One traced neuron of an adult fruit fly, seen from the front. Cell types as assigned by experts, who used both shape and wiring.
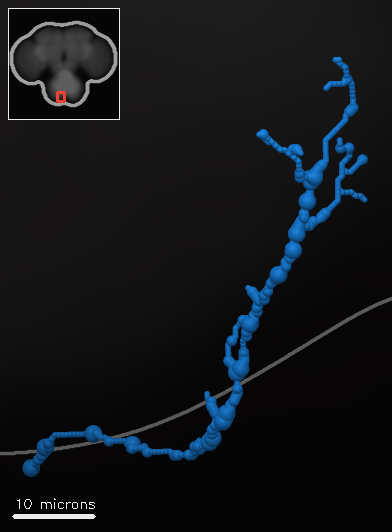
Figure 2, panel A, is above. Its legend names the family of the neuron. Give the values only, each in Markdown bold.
**class gustatory**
